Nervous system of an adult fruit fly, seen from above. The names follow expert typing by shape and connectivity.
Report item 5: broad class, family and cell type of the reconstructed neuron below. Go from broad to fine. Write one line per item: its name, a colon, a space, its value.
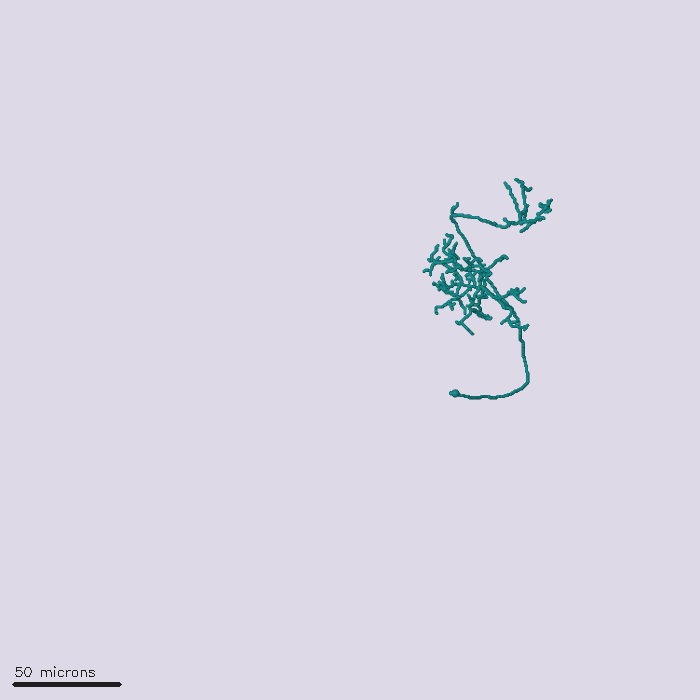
broad class: central-brain intrinsic neuron
family: hemilineage VLPp&l1_anterior
cell type: LHPV2e1_a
